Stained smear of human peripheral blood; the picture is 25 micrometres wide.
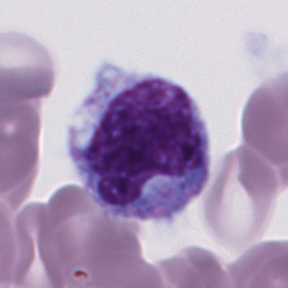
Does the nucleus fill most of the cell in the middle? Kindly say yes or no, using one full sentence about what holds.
Yes, the cytoplasm of this cell is scant.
